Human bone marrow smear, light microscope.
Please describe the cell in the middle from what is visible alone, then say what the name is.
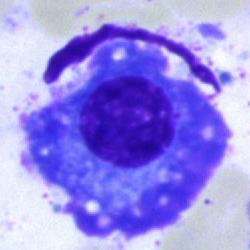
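Near the centre sits the nucleus, with cytoplasm on every side. Its chromatin looks dark purple, coarse and mottled. The cytoplasm is abundant, covering a much larger area than the nucleus, and holds several small, clear, round vacuoles. This is a plasma cell.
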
